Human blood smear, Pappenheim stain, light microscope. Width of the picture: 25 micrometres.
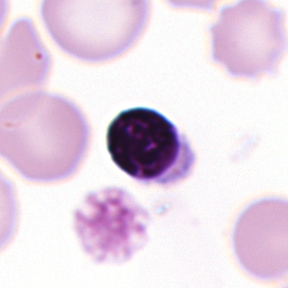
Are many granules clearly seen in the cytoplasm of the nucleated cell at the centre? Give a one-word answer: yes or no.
No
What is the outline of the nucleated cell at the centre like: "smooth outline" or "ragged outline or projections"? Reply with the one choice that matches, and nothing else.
Smooth outline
